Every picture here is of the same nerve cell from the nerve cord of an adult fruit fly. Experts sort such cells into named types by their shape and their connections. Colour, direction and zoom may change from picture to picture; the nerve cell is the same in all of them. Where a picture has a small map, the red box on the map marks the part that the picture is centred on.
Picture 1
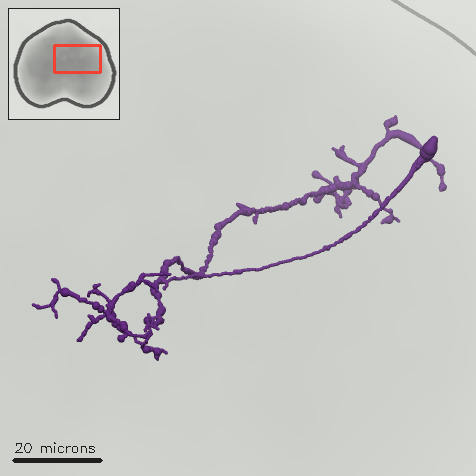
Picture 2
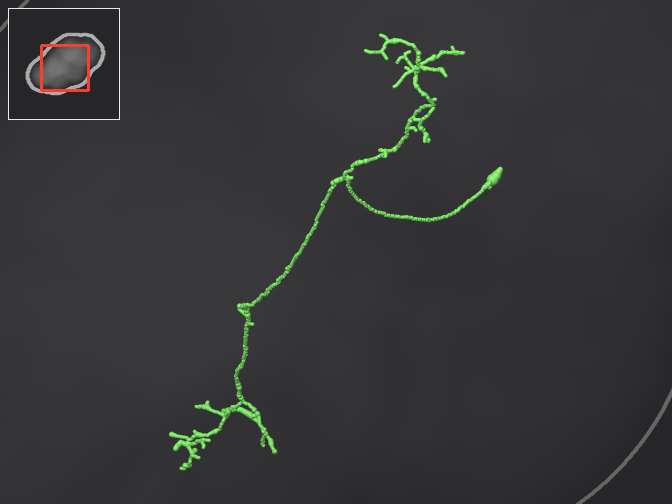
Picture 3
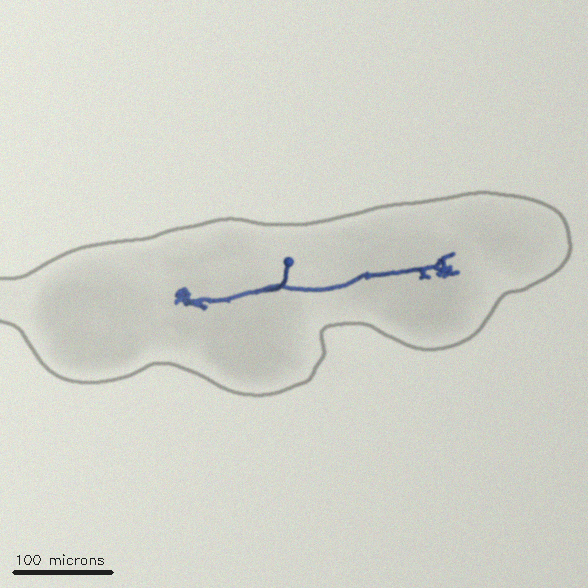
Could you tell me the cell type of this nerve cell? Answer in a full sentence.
The cell type is GFC3.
